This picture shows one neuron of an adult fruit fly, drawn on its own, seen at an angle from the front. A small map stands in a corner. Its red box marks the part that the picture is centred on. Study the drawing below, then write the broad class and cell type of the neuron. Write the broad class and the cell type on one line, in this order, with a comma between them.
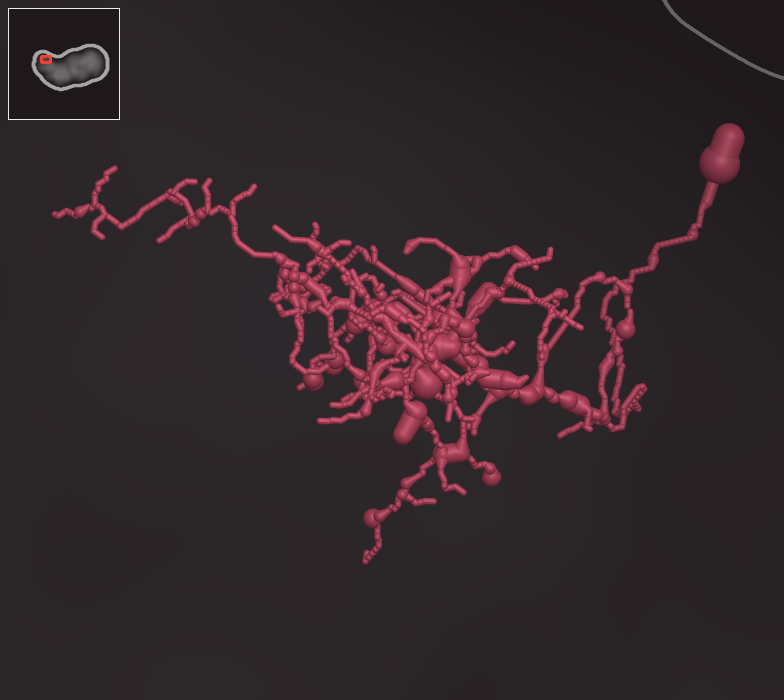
nerve-cord intrinsic neuron, INXXX448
